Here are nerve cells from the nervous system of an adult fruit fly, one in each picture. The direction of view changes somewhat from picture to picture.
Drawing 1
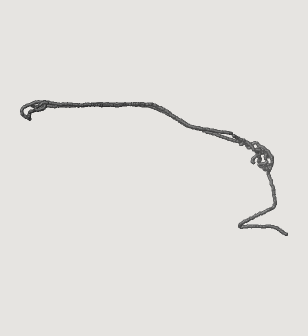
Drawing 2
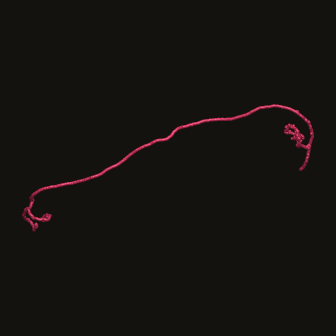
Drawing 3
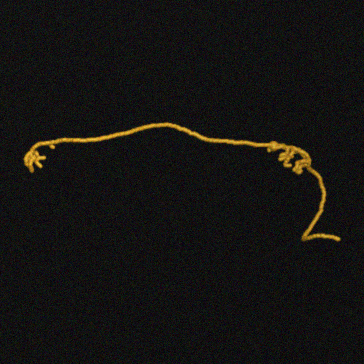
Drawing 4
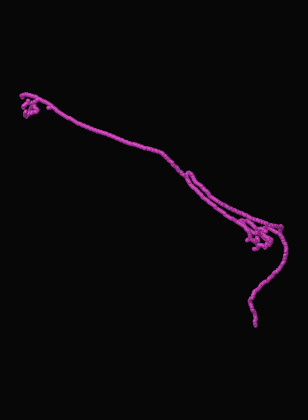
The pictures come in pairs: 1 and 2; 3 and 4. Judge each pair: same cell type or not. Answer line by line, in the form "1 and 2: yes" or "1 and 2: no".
1 and 2: no
3 and 4: yes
